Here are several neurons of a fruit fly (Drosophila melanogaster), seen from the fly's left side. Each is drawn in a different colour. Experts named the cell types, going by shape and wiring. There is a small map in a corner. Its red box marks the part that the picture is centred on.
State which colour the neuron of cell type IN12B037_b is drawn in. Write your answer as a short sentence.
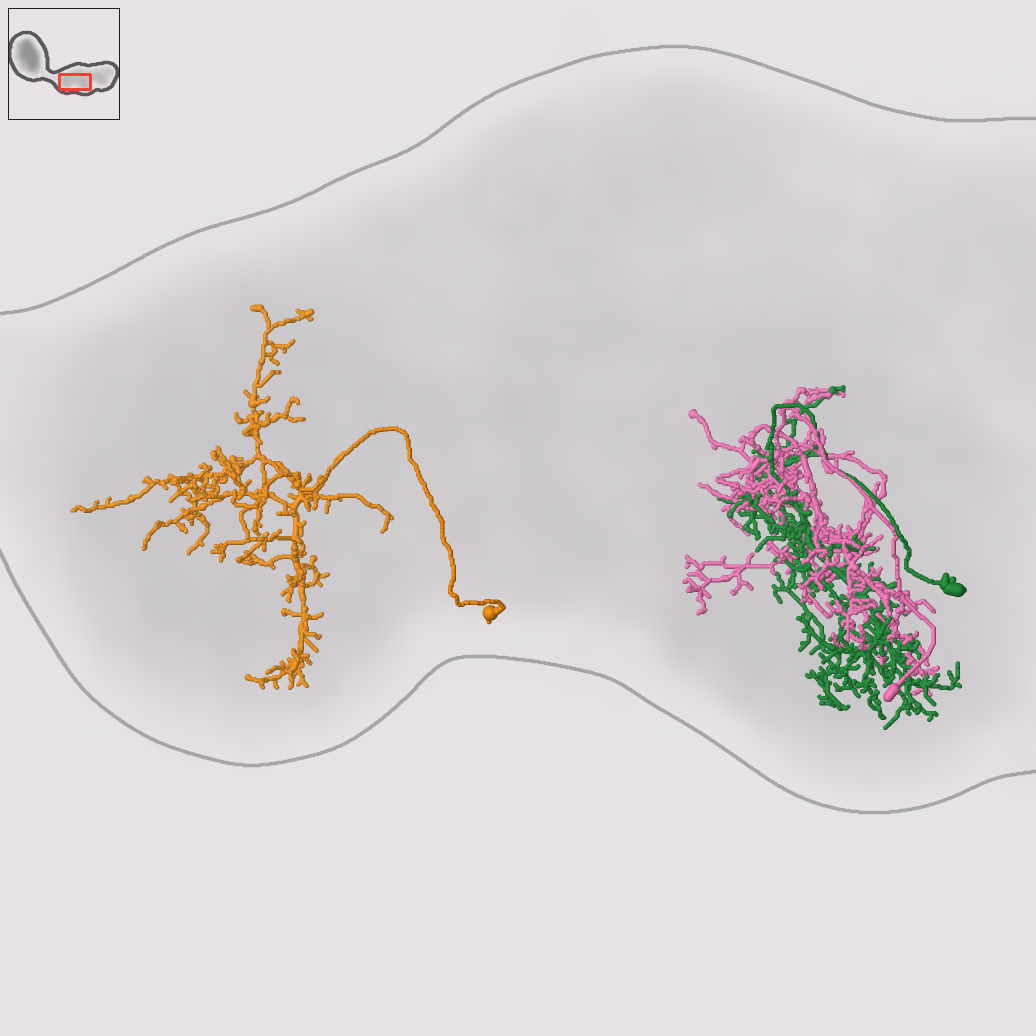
The colour is green.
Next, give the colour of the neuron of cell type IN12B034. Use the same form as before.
The colour is pink.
